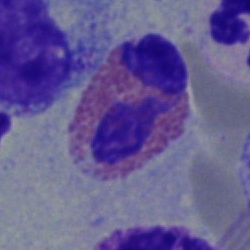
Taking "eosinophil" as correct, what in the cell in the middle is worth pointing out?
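First, the nucleus: it is divided into two lobes, one at the upper right of the cell and the other near the centre.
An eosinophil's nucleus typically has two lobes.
On this point the cell agrees with the name. Second, the granules: coarse and pink-red, they fill the cytoplasm and spread all around the nucleus.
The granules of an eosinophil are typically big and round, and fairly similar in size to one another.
Their coarseness fits that as well. On both checks, what is shown goes with eosinophil, and nothing shown runs against it.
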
